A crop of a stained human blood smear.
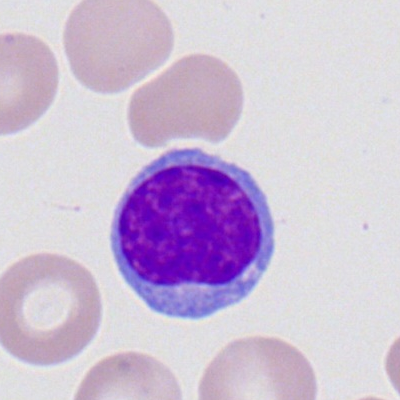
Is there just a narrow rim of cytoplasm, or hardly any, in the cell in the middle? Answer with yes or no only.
Yes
